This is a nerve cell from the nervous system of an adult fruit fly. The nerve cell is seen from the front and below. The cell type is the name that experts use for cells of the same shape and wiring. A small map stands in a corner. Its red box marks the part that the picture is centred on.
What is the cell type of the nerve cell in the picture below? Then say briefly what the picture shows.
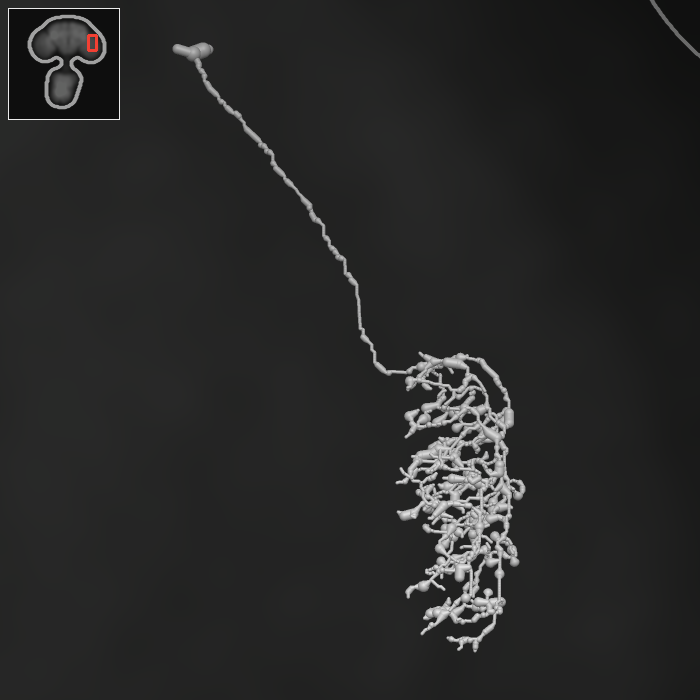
It is of cell type Pm2a. Its broad class is optic-lobe intrinsic neuron. The cell body can be seen at the upper left of the picture. The picture shows dozens of branch ends.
